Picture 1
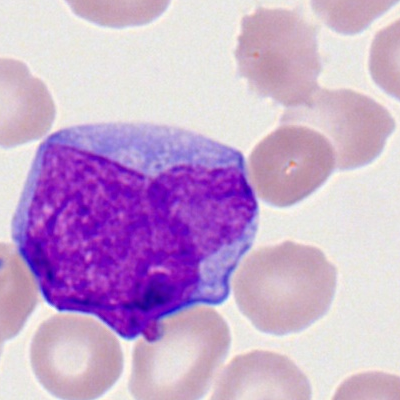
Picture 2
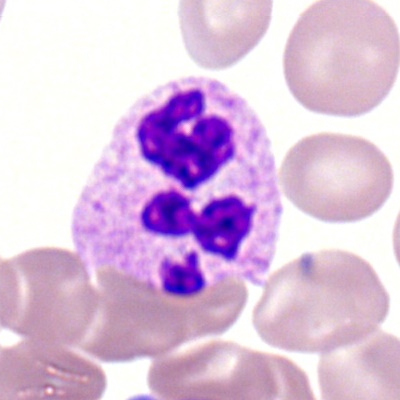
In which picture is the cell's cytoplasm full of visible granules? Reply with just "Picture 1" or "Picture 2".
Picture 2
